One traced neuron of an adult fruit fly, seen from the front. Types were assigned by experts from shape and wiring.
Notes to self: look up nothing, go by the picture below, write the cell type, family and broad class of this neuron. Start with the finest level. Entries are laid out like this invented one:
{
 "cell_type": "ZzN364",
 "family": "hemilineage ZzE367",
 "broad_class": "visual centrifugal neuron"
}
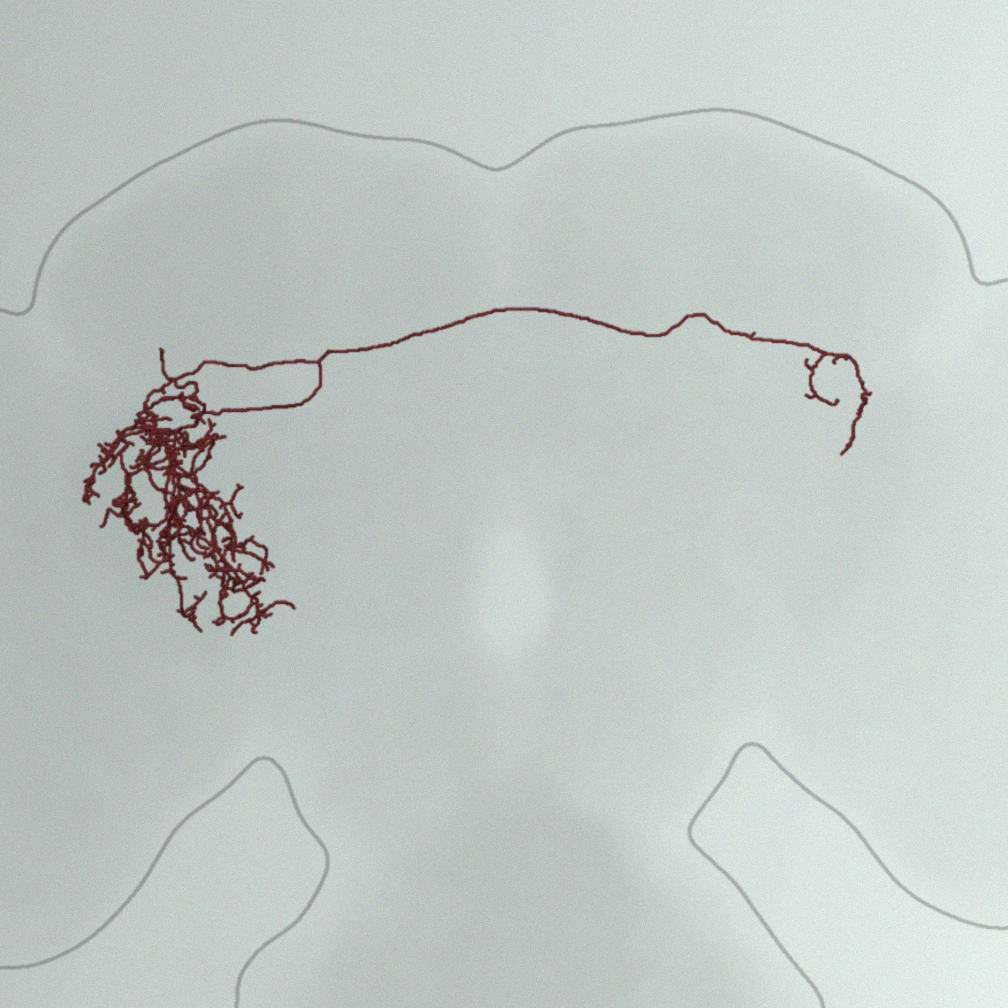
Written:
{
 "cell_type": "AVLP235",
 "family": "hemilineage VLPl&d1_dorsal",
 "broad_class": "central-brain intrinsic neuron"
}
